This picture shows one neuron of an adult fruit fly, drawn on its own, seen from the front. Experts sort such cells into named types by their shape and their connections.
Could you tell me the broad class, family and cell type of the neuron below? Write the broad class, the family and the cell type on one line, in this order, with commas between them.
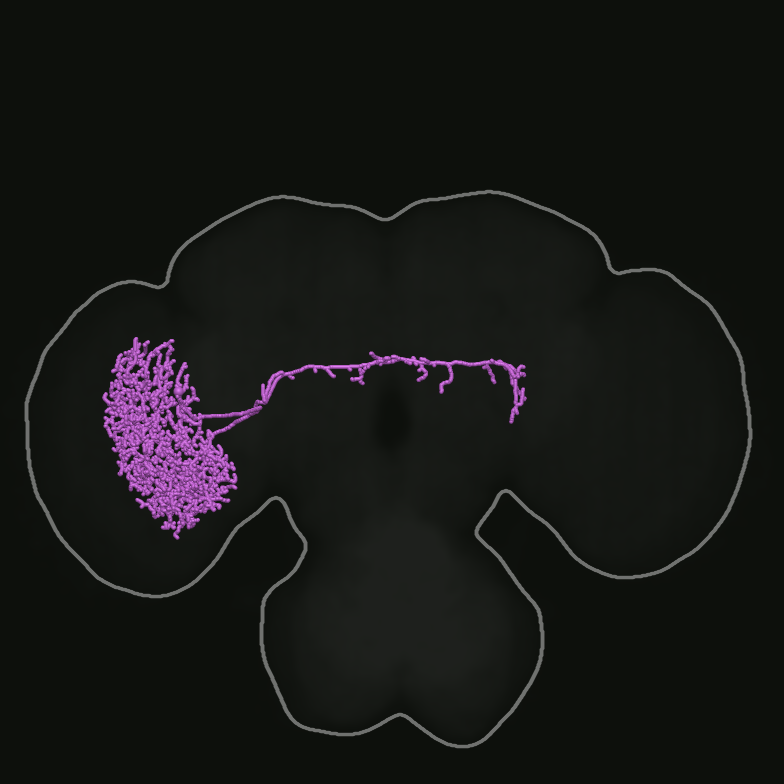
visual projection neuron, LPT, LPT49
